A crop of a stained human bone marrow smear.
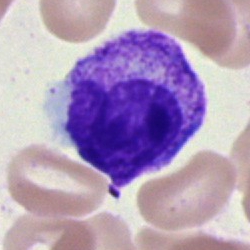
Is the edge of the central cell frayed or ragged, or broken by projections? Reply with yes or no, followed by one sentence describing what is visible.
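Yes. A pale blue, granule-free bulge of cytoplasm sits at the left edge of the cell.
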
